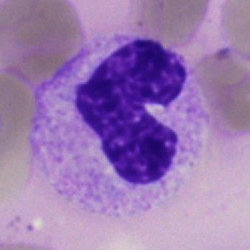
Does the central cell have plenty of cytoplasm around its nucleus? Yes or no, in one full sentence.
Yes, the nucleus is surrounded by plentiful cytoplasm.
